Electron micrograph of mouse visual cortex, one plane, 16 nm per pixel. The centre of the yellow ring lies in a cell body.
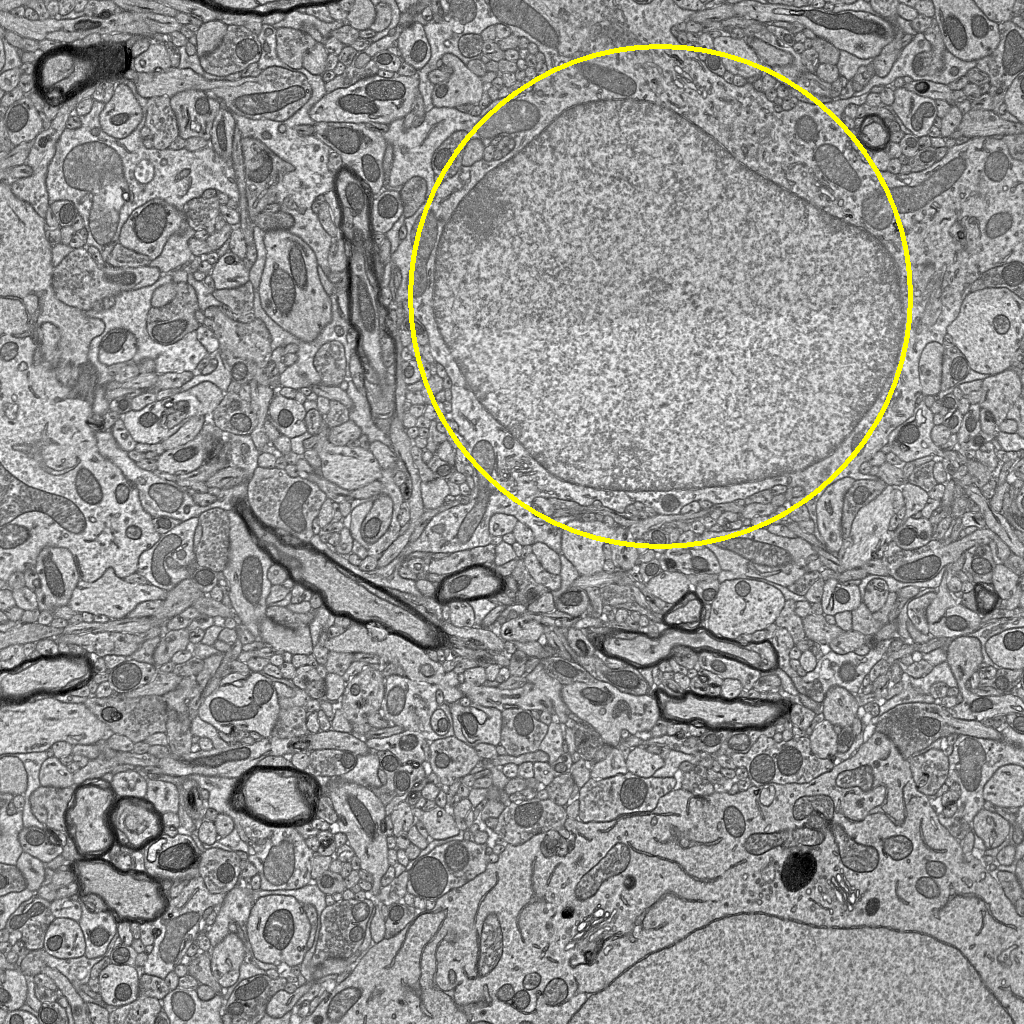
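Astrocyte, ringed. Notice first that the entire outline of its nucleus sits within the yellow ring. Look at the shape: a rounded oval, broader than it is tall. Inside, no distinct dense nucleolus stands out, and in the surrounding cytoplasm you will find no dark dense bodies.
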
